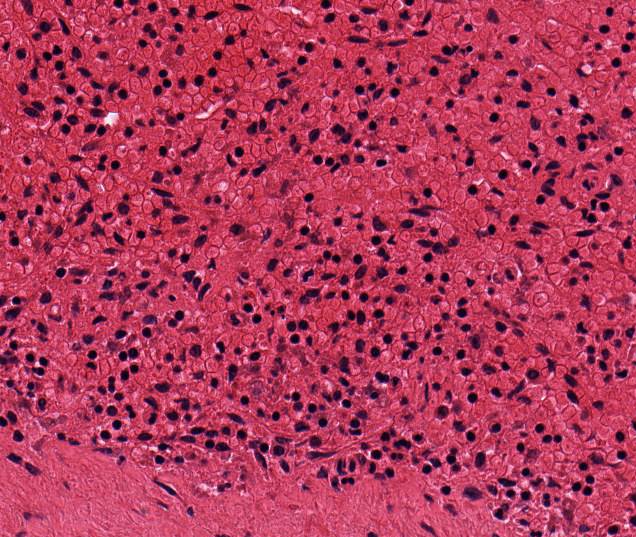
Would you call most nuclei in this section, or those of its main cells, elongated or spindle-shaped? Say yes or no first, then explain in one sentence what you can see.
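No. Most nuclei are small, round and darkly stained, and look fairly uniform from cell to cell.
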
